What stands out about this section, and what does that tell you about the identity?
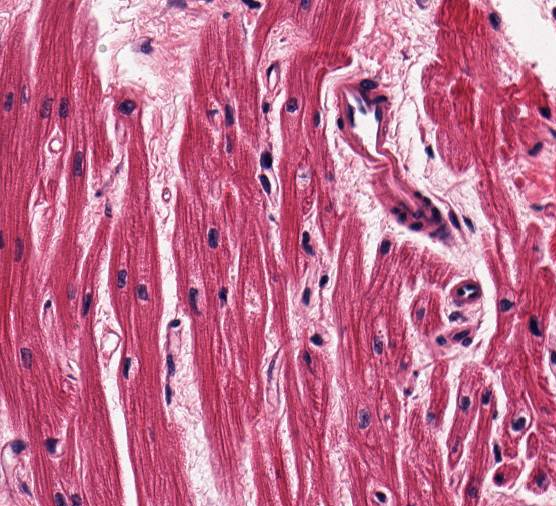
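In the left and centre of the field, muscle fibres run mostly top to bottom in long parallel bands. The fibres branch and join neighbouring fibres. Their cytoplasm is deep pink with fine lengthwise striations. Pale pink loose connective tissue with thin wavy fibres fills the gaps between them. This is the atrial appendage of the heart.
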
